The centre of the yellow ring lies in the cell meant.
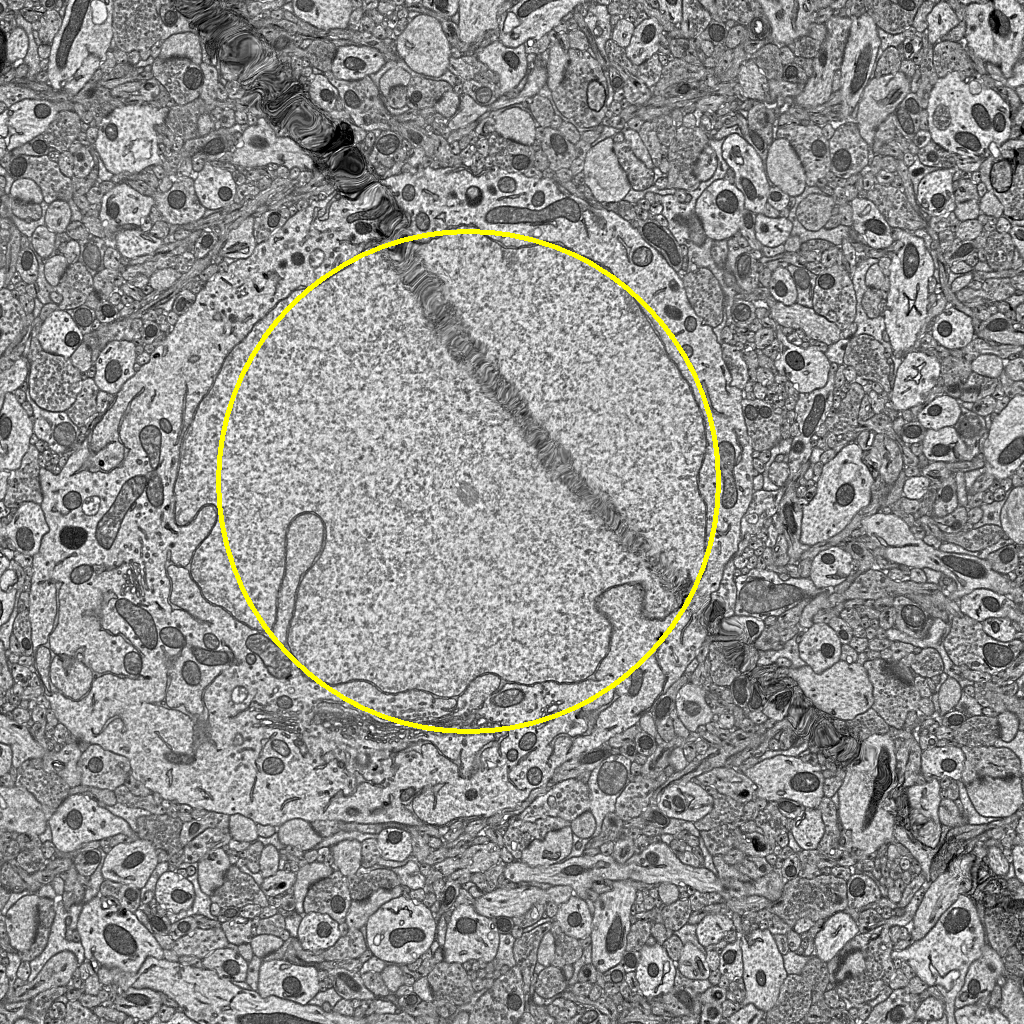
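Inhibitory neuron, the marked cell. Look first at the lower left of the nucleus, where a narrow, finger-like infolding of the nuclear envelope reaches upward into it. The chromatin is pale and finely dispersed, with no dark clumps lining the envelope. Just below the nucleus, notice the stacks of flattened membranes, and to its left, in the wider cytoplasm, the elongated mitochondria.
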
